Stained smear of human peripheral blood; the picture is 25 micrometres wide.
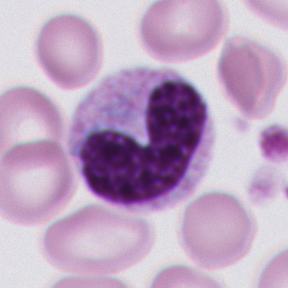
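Band neutrophil, the nucleated cell at the centre of this blood smear. Its outline is round and smooth, and the nucleus forms a thick curved band with the notch opening toward the upper left. No nucleoli show in the nucleus. Fine, small lilac granules are sprinkled evenly through the cytoplasm.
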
